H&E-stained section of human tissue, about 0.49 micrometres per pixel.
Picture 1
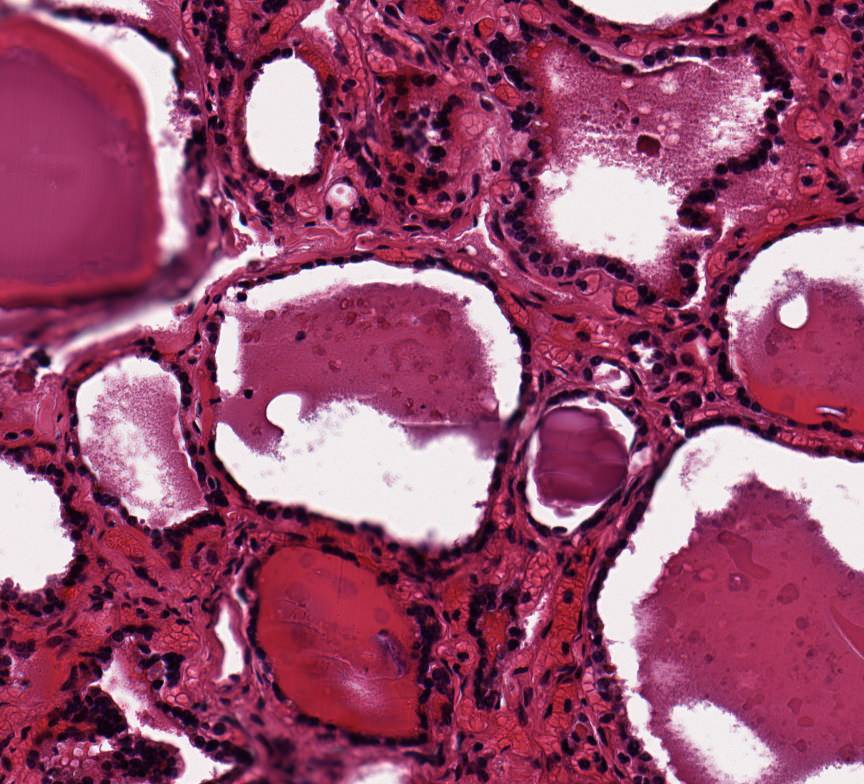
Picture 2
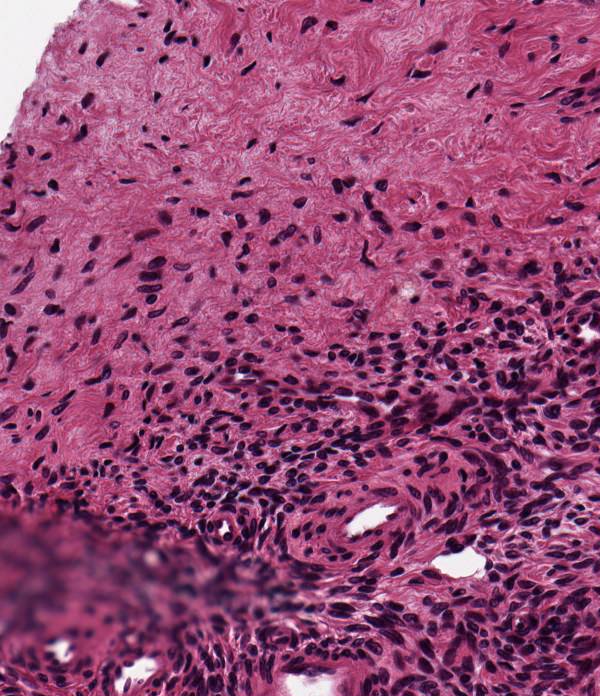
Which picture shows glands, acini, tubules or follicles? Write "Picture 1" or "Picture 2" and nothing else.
Picture 1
